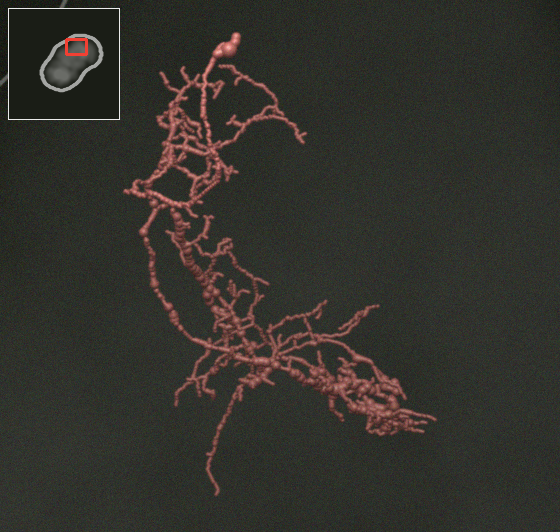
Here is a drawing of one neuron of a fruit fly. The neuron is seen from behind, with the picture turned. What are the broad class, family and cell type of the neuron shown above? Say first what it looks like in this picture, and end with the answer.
Its cell body lies at the top of the picture. The picture shows dozens of branch ends. Its broad class is central-brain intrinsic neuron. Its family is hemilineage DL1_dorsal. The cell type is CRE072.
